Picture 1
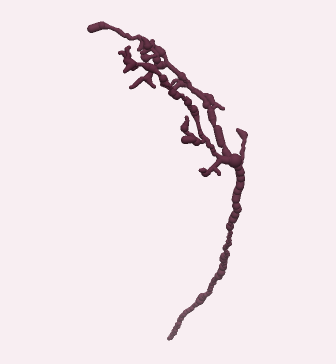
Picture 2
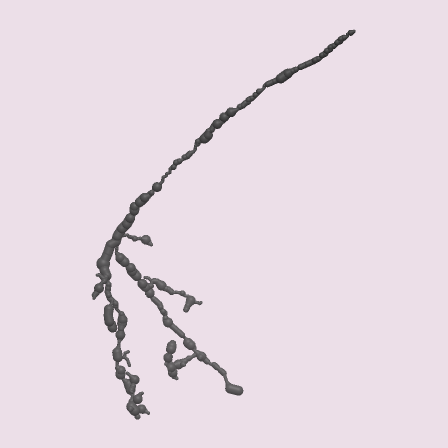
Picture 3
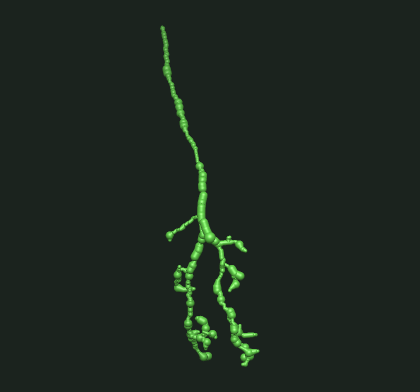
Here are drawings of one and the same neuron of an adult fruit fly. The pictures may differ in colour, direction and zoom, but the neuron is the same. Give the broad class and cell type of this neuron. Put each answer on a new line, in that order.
sensory neuron entering the nerve cord
SNxx02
